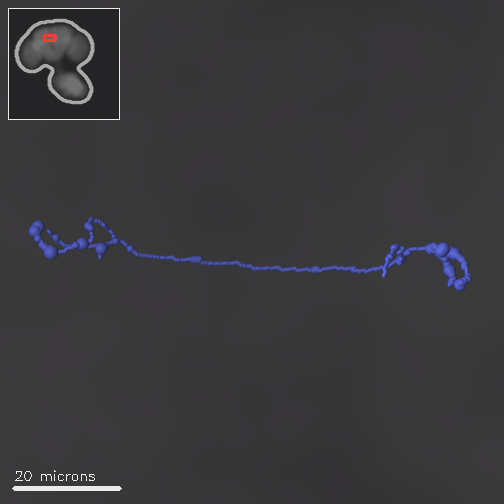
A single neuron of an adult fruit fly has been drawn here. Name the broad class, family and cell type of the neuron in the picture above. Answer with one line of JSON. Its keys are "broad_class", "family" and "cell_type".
{"broad_class": "sensory neuron entering the brain", "family": "class olfactory", "cell_type": "ORN_DM3"}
